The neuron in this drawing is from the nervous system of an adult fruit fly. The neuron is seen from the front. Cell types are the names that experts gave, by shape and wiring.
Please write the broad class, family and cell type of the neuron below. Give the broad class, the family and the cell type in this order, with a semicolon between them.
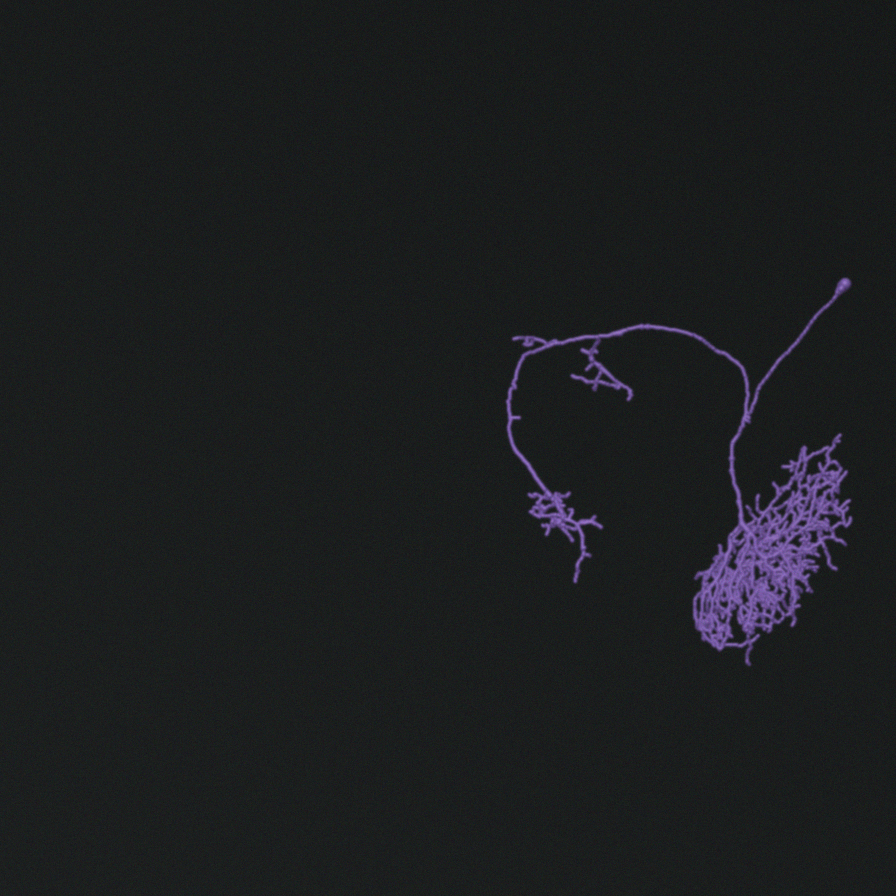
visual projection neuron; hemilineage LHl4_posterior; LoVP90a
